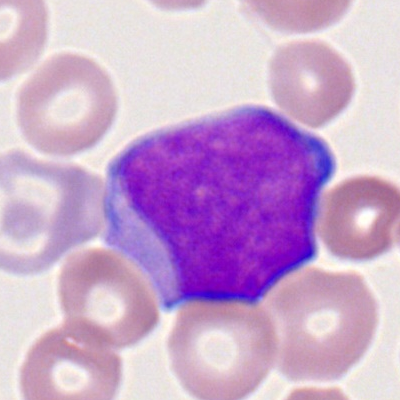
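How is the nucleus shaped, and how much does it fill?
A single unlobed mass filling most of the cell.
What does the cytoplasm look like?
Pale blue, with no granules or vacuoles visible.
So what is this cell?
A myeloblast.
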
